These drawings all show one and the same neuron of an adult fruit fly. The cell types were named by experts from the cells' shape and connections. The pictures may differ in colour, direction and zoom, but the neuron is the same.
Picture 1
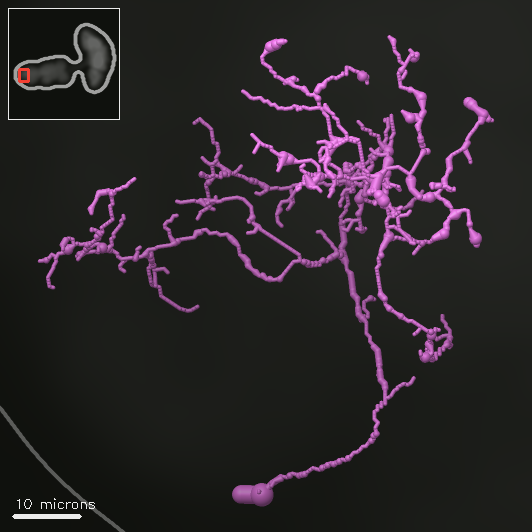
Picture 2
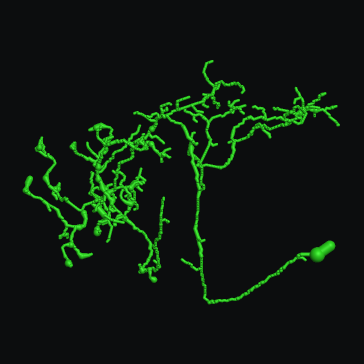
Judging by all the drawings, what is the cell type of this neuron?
INXXX440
